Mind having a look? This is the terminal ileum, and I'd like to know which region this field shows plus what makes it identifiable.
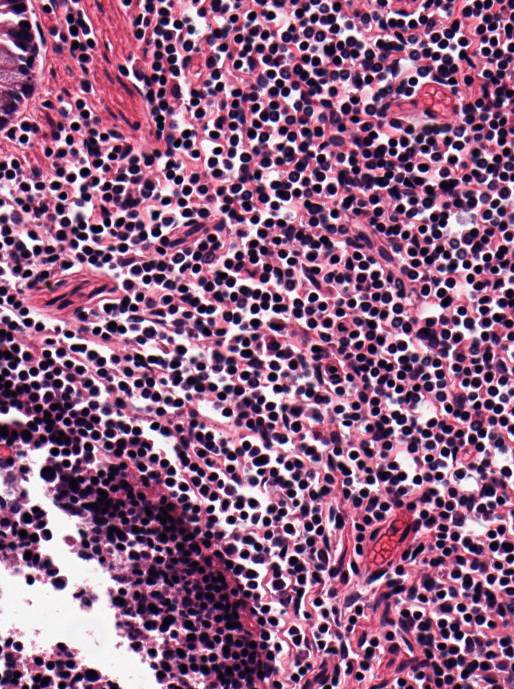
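I'm looking at lymphoid tissue. Small round cells with dark nuclei fill almost the whole field in diffuse sheets, and most of them are lymphocytes, each with a round dark nucleus and scant cytoplasm.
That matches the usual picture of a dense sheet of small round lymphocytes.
I find no epithelium and no glands anywhere.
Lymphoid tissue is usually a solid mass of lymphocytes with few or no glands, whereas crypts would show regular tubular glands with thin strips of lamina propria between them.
Oblique pink bundles of spindle-shaped cells run through the upper left.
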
